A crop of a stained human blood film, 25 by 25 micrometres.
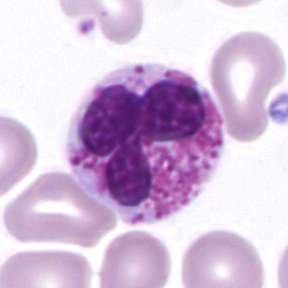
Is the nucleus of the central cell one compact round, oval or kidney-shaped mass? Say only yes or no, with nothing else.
No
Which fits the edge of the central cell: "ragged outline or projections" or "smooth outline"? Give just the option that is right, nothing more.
Smooth outline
